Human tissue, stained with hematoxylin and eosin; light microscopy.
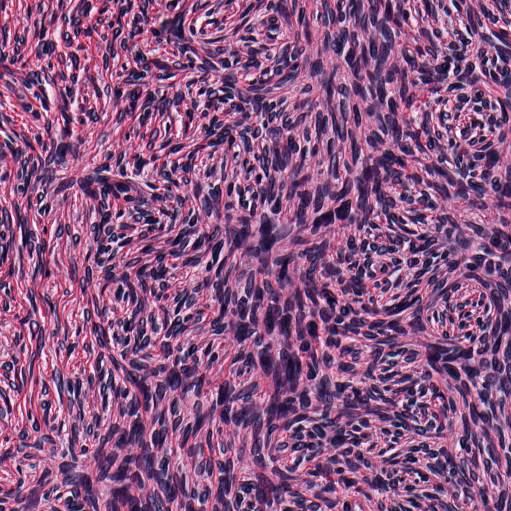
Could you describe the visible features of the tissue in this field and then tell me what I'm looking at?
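Spindle cells fill the field in short fascicles running many ways and crossing one another. Nuclei are mostly elongated and dark; centrally they are more crowded, larger and darker than on the left. Cytoplasm is scant and pale pink, with indistinct cell borders. The tissue is ovary.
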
